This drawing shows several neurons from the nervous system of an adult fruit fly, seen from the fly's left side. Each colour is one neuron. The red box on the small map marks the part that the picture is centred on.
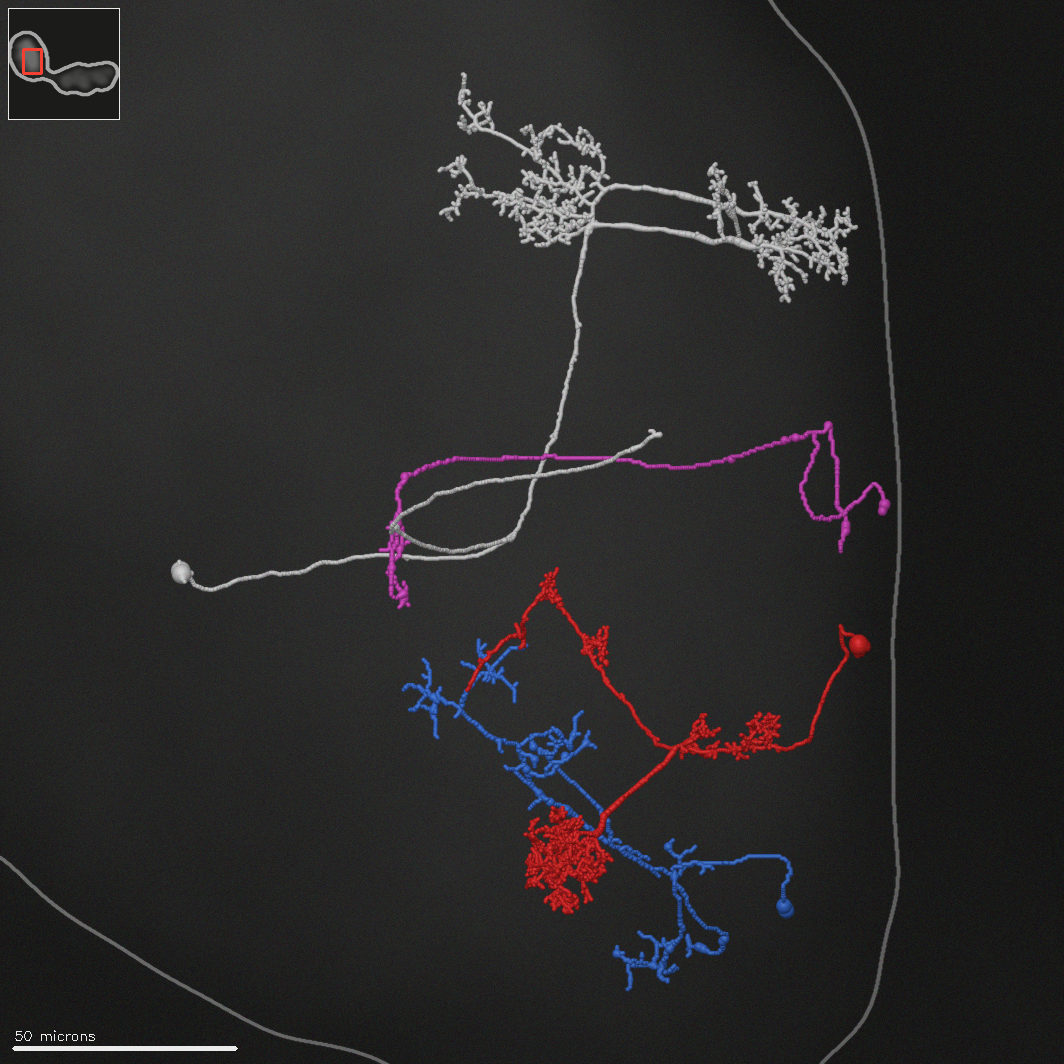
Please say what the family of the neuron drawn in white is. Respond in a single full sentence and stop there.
In family terms, the neuron is TmY.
